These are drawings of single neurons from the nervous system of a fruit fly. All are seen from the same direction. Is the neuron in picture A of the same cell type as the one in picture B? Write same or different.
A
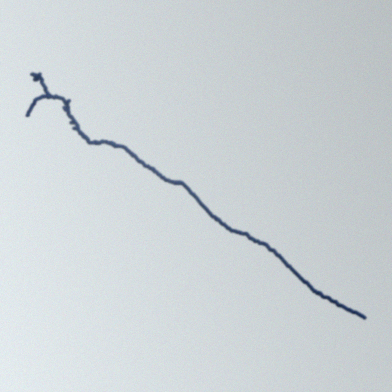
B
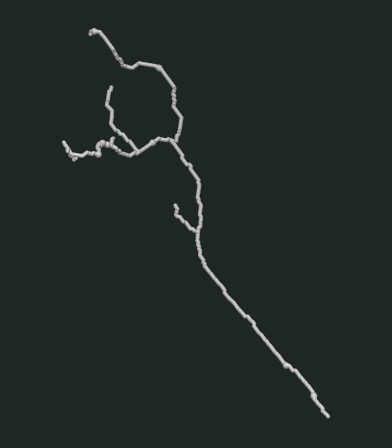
different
